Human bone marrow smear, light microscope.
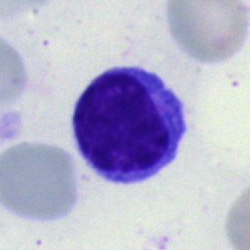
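Lymphocyte, the central cell of a stained bone marrow smear, roughly round in outline. Its cytoplasm forms a thin, deep blue crescent, seen mainly along the right side. No granules can be seen in the cytoplasm.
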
